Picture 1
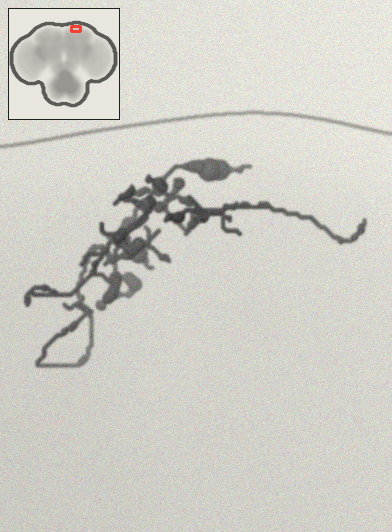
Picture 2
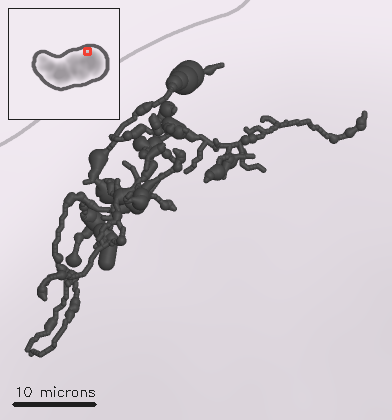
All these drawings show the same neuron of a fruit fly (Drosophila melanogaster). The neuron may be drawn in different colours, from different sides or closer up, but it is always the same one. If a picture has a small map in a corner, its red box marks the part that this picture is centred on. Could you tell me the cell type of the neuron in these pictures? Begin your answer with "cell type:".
cell type: CB1617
